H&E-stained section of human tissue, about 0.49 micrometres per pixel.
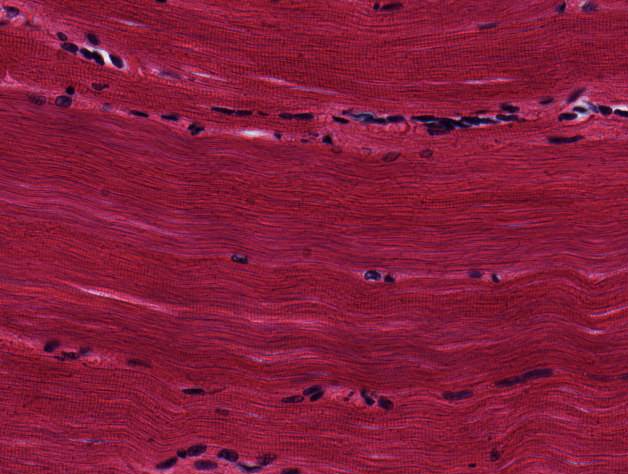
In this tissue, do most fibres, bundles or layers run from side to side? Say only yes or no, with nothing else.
Yes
